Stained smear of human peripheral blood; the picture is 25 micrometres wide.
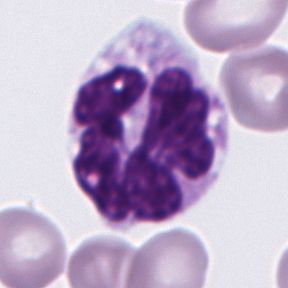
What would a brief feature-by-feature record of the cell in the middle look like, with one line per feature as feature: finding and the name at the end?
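Outline: smooth, roughly oval
Nucleus: about 14 micrometres across
Chromatin: dark purple, densely clumped
Cytoplasm: pale pinkish-lilac
Granules: only faint and fine; no coarse orange granules
Name: segmented neutrophil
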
